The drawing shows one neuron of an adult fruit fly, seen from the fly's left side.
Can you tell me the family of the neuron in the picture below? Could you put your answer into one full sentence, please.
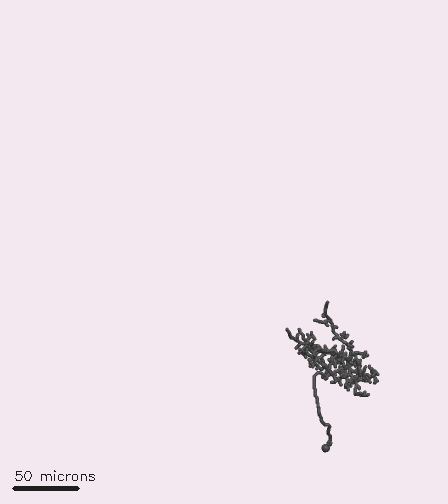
Of the families, hemilineage LB3 is the one for this neuron.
